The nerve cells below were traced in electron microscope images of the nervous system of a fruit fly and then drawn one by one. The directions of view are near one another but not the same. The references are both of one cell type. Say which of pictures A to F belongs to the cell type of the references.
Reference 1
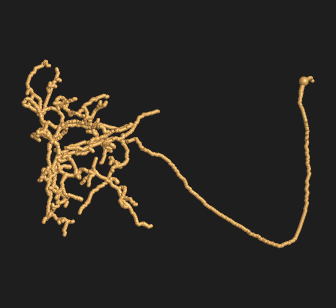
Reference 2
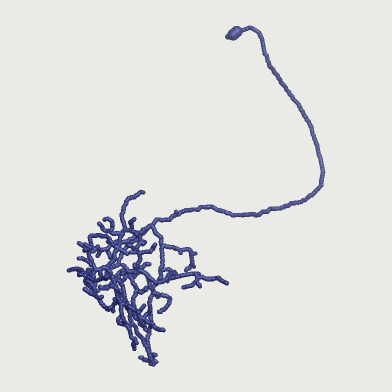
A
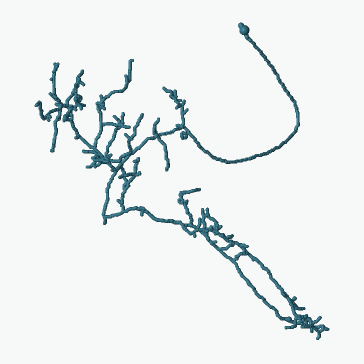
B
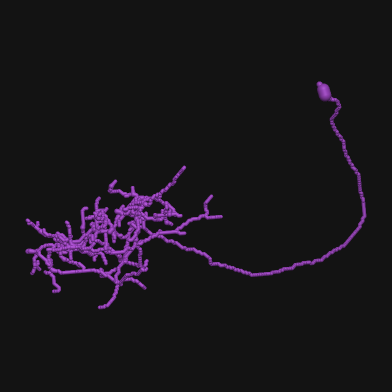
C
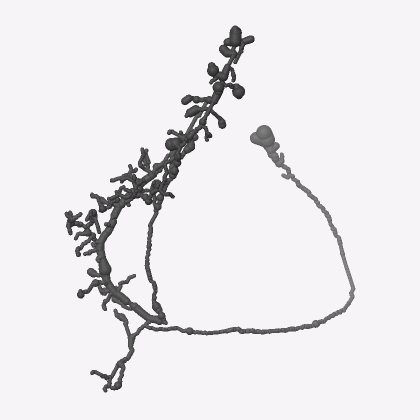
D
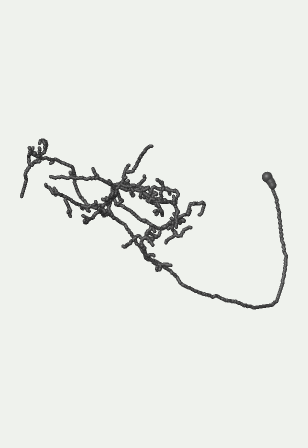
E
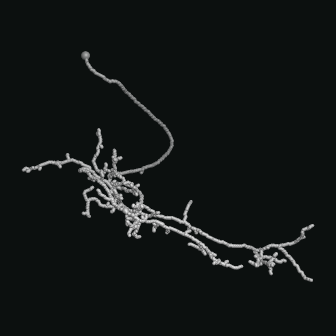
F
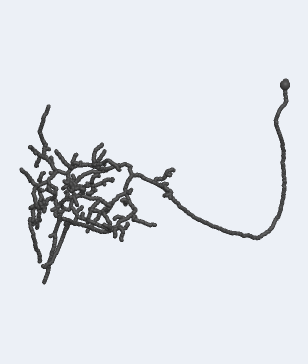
F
